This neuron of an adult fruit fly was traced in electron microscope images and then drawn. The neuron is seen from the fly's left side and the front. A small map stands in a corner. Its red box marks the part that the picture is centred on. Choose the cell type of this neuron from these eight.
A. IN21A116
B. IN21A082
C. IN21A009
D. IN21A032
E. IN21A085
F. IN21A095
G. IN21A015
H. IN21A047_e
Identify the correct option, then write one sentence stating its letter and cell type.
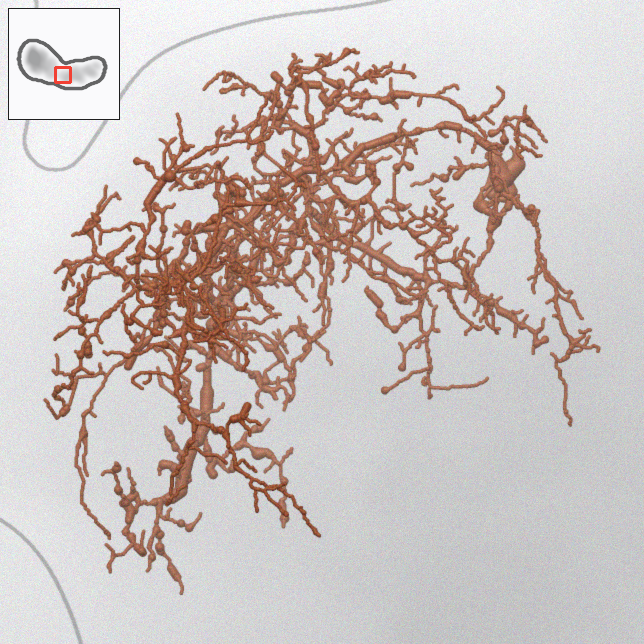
Of all the options, it is G, IN21A015, that is the neuron's cell type.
